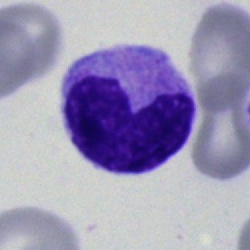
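Metamyelocyte in the centre: a round, smooth outline, and a nucleus notched from its upper edge into a kidney-like shape. That nucleus fills the lower part of the cell, and you won't find any vacuoles in the cytoplasm.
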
